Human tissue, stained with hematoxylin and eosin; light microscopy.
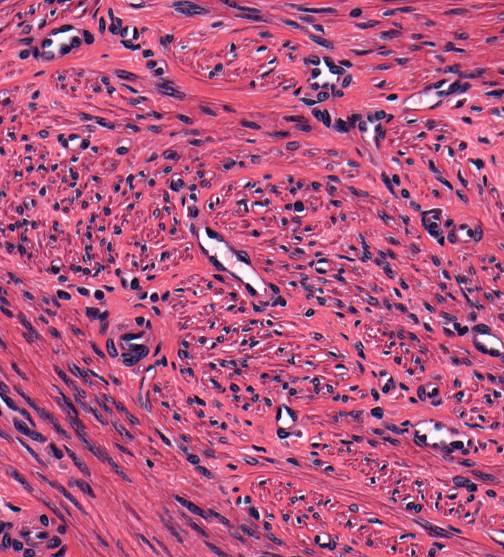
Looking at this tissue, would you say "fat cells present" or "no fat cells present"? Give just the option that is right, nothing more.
No fat cells present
